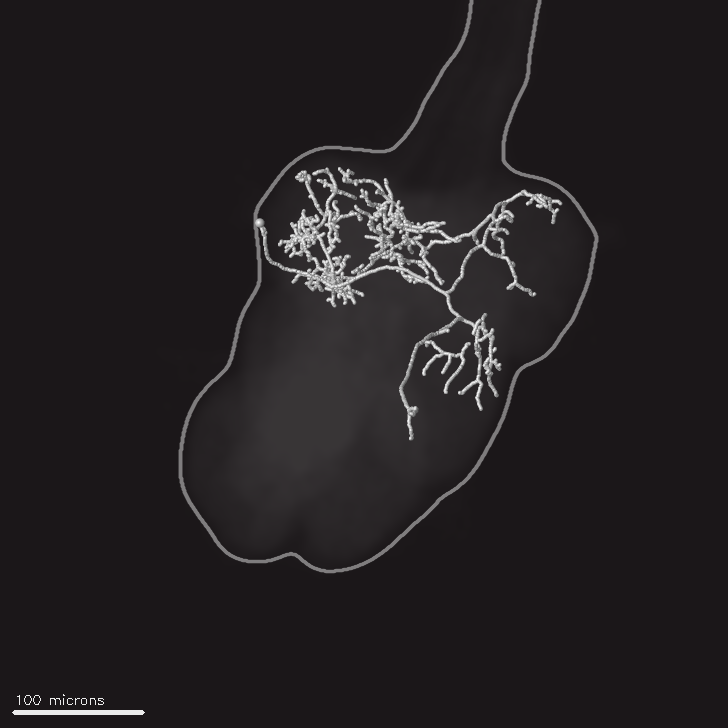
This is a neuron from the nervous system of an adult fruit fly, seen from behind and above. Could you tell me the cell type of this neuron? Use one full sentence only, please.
Under cell type classification, the neuron is IN18B014.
